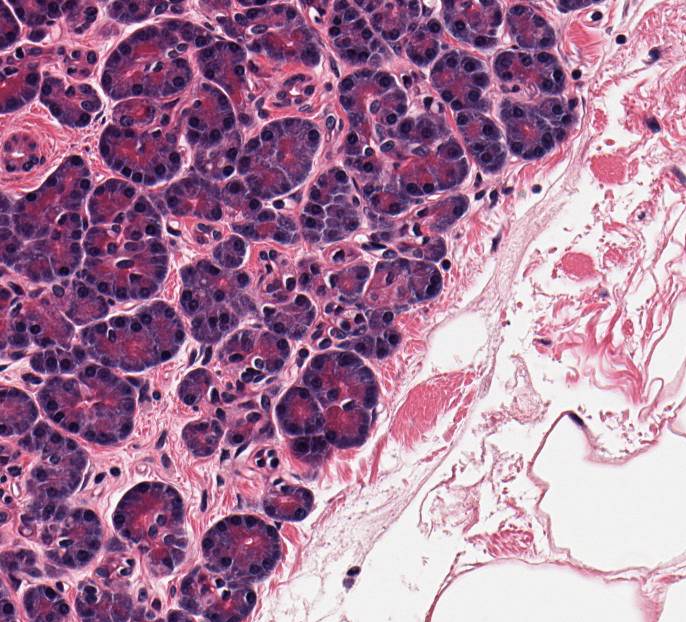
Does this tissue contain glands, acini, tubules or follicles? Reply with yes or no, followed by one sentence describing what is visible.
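Yes. Densely packed glandular units fill the left two-thirds of the field, with loose tissue and clear space on the right.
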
